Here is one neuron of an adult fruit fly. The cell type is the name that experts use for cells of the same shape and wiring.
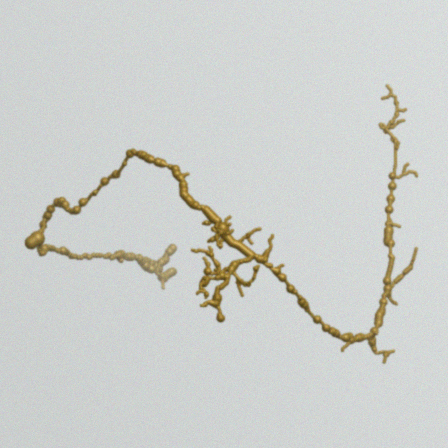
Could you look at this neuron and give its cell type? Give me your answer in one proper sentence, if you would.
This neuron belongs to the cell type LLPC2.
